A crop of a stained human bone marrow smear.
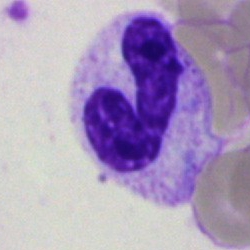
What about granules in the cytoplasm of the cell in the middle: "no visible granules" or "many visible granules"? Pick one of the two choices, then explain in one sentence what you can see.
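Many visible granules. The cytoplasm holds many fine pinkish-purple granules.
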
